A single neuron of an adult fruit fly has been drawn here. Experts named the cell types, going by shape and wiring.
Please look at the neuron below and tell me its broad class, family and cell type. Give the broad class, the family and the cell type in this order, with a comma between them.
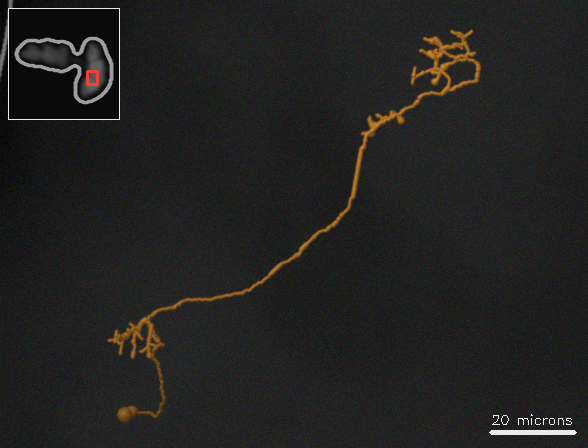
central-brain intrinsic neuron, class CX, PFNp_e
